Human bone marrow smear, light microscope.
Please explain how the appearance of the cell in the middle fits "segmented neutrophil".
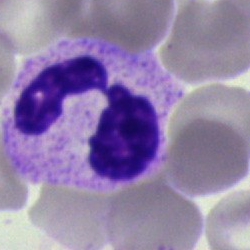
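Segmented neutrophil: nucleus divided into two lobes.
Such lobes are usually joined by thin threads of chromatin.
Chromatin here dense and dark purple.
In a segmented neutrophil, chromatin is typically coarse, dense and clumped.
Cytoplasm abundant, pale lilac, evenly scattered with fine violet granules.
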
